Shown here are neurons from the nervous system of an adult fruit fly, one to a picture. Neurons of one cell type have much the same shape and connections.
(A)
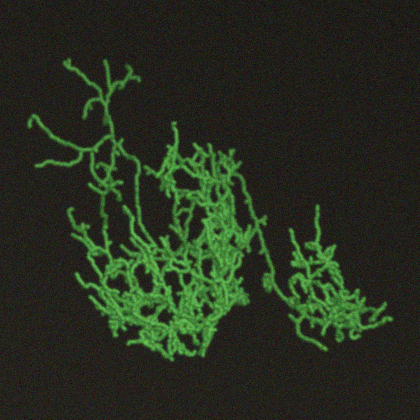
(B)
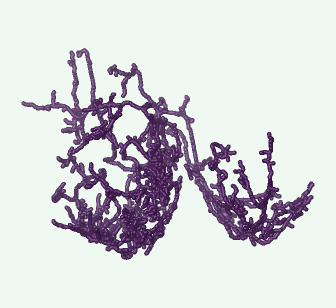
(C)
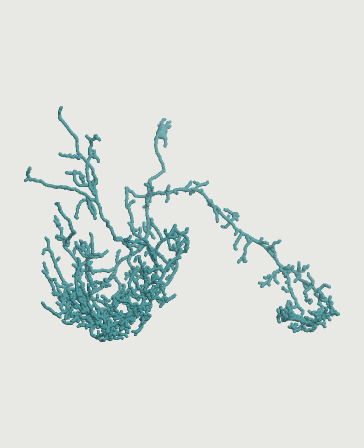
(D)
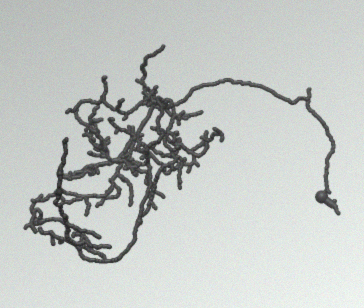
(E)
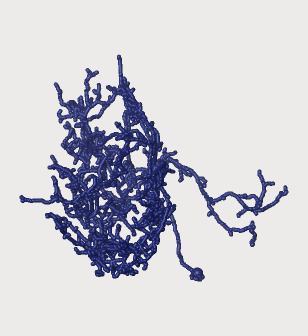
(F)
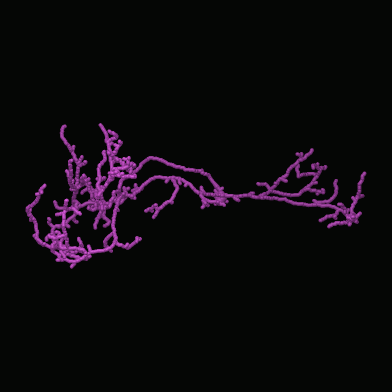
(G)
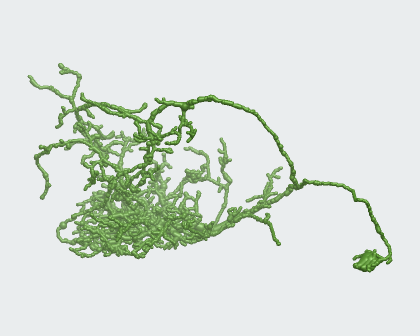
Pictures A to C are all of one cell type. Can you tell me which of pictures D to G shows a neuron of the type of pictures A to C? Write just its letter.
F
